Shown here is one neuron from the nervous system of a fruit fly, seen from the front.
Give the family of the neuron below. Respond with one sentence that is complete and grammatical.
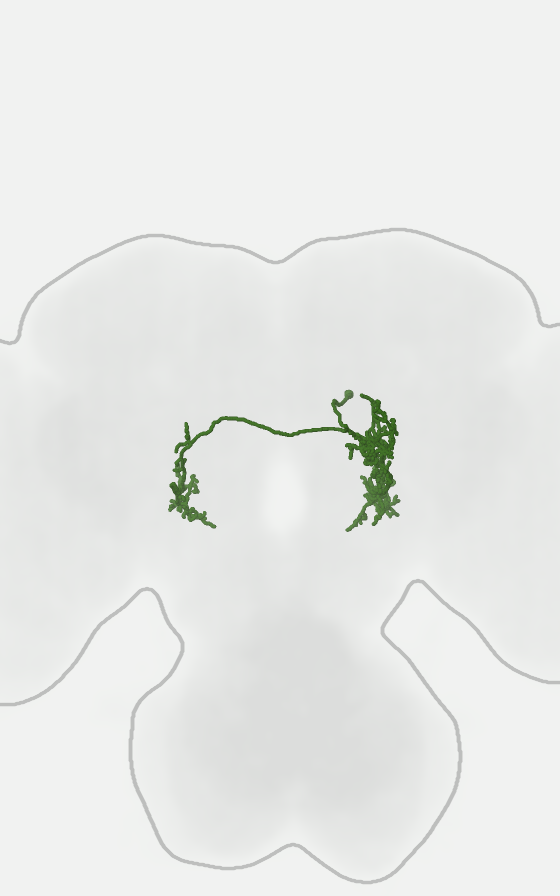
The family of this particular neuron is hemilineage DM5_central.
